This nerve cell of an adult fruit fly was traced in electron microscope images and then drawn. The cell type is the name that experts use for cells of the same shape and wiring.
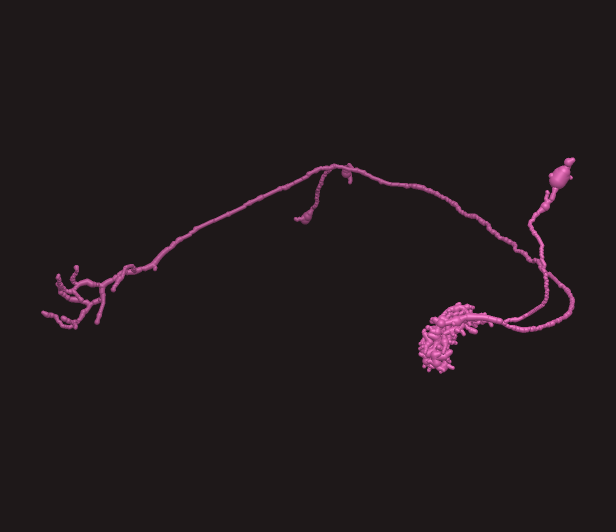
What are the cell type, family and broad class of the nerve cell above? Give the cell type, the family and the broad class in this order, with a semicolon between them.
DL2d_adPN; hemilineage ALad1; central-brain intrinsic neuron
